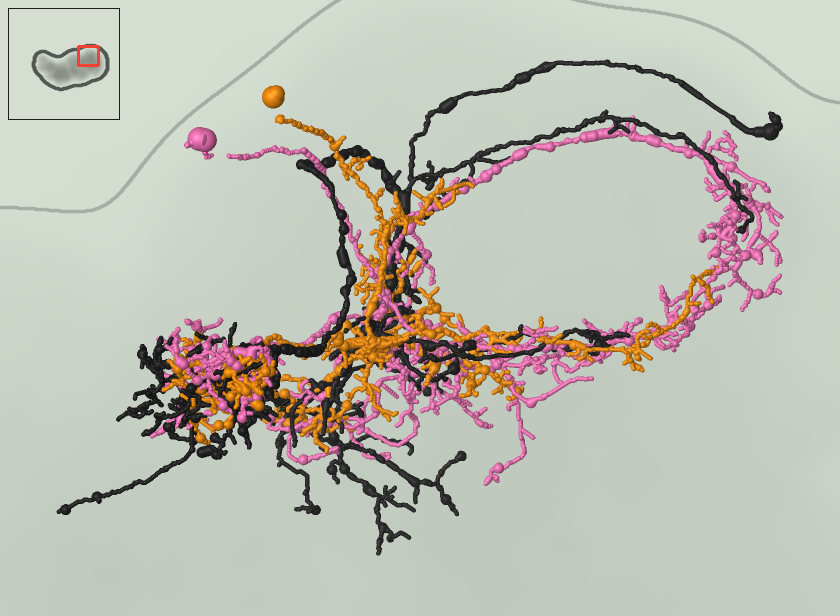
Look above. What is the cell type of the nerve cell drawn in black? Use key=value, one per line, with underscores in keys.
cell_type=SMP284_b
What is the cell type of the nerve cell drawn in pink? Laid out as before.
cell_type=SMP495_b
